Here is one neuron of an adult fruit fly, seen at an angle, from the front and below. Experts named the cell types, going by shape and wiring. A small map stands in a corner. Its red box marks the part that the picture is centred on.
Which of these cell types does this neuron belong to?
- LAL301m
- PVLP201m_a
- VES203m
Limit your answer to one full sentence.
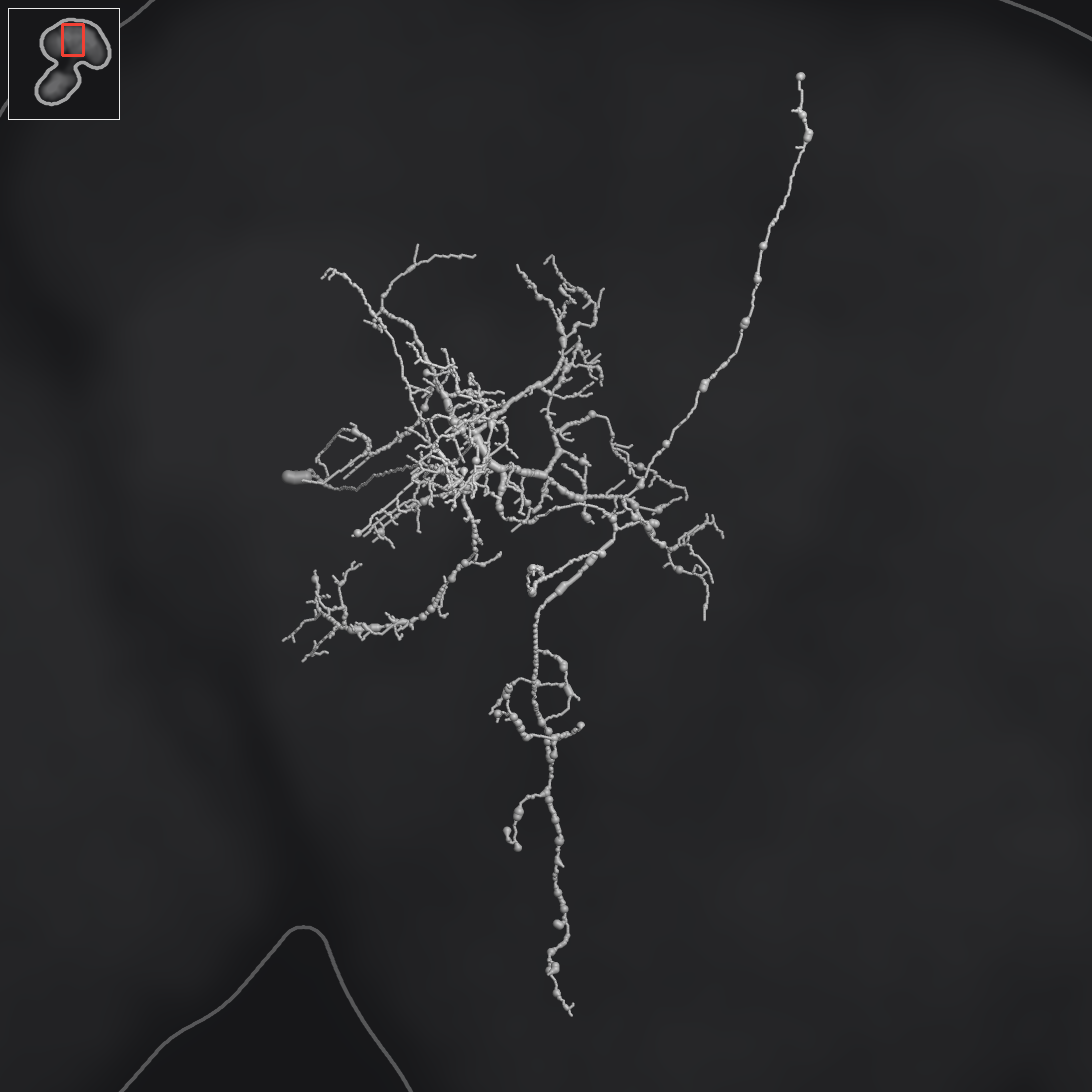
As its cell type, this neuron has PVLP201m_a.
